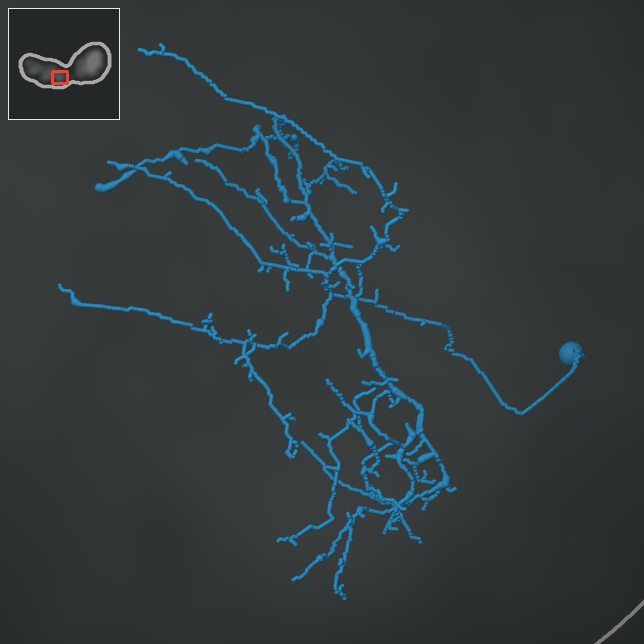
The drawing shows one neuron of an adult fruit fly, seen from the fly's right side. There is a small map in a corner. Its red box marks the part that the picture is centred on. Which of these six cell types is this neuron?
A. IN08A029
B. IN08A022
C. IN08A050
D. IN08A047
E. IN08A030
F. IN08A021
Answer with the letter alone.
C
